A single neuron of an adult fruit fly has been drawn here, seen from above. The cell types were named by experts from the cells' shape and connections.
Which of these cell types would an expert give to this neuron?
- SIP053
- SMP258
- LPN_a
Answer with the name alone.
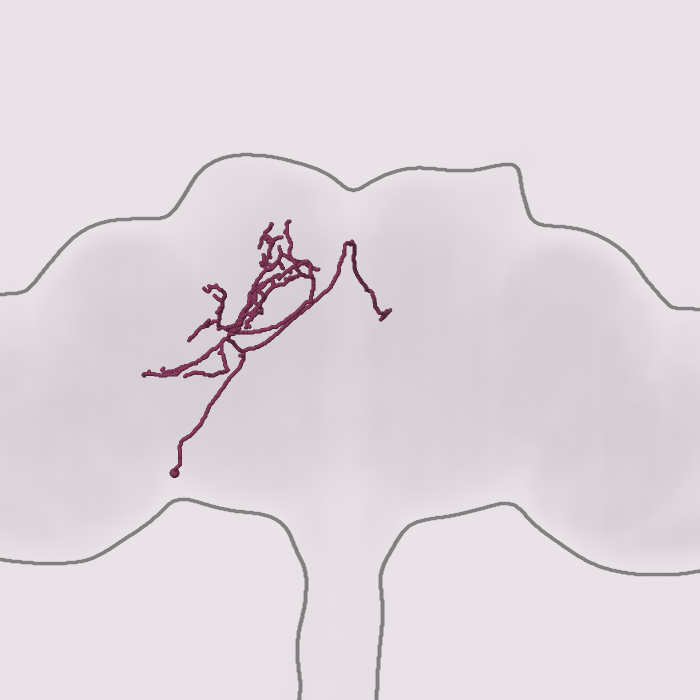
SIP053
